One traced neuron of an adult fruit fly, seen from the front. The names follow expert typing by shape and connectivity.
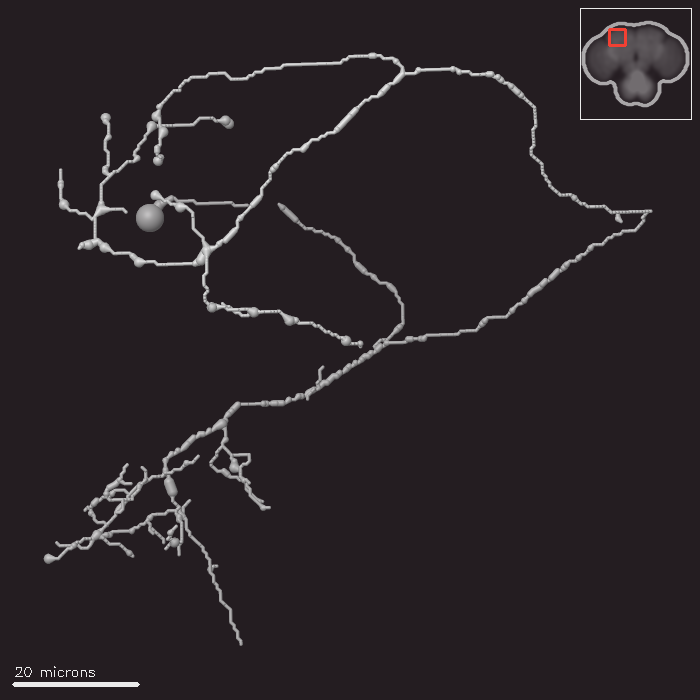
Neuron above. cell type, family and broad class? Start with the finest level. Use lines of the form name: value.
cell type: LHPV5b3
family: hemilineage DL1_dorsal
broad class: central-brain intrinsic neuron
